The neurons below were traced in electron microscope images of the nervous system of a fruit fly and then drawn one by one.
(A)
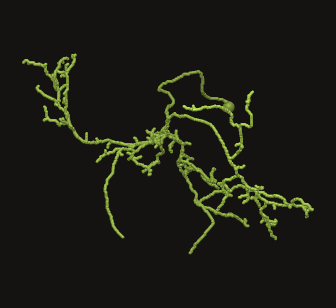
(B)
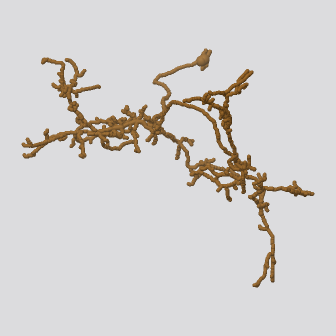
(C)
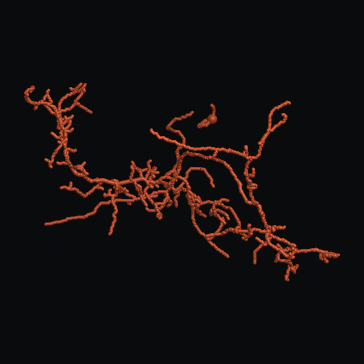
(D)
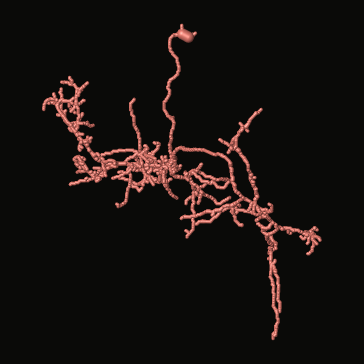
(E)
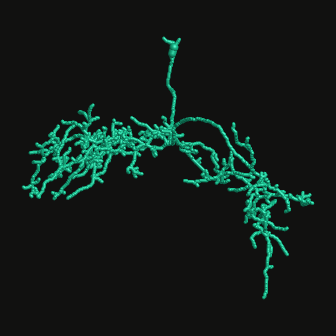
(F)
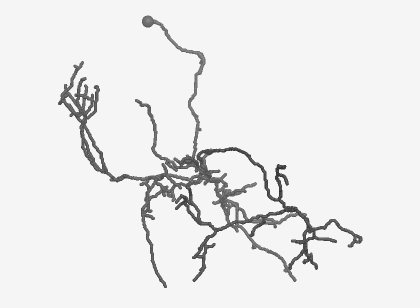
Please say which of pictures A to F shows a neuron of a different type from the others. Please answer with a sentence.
The neuron in picture E is of another cell type than the rest.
